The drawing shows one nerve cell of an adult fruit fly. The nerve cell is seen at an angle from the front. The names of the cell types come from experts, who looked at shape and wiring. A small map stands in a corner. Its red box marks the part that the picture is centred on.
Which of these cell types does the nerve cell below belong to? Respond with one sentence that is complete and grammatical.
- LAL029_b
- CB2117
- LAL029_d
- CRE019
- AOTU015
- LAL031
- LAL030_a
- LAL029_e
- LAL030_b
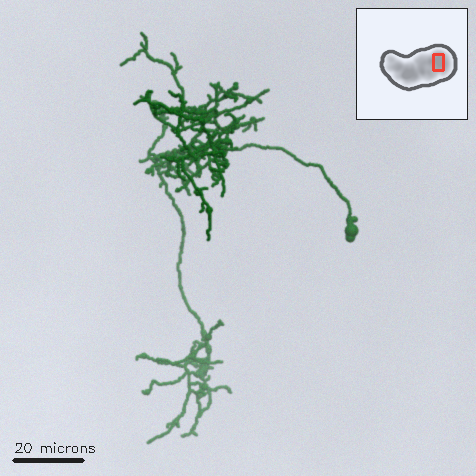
Under cell type classification, the nerve cell is LAL030_b.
